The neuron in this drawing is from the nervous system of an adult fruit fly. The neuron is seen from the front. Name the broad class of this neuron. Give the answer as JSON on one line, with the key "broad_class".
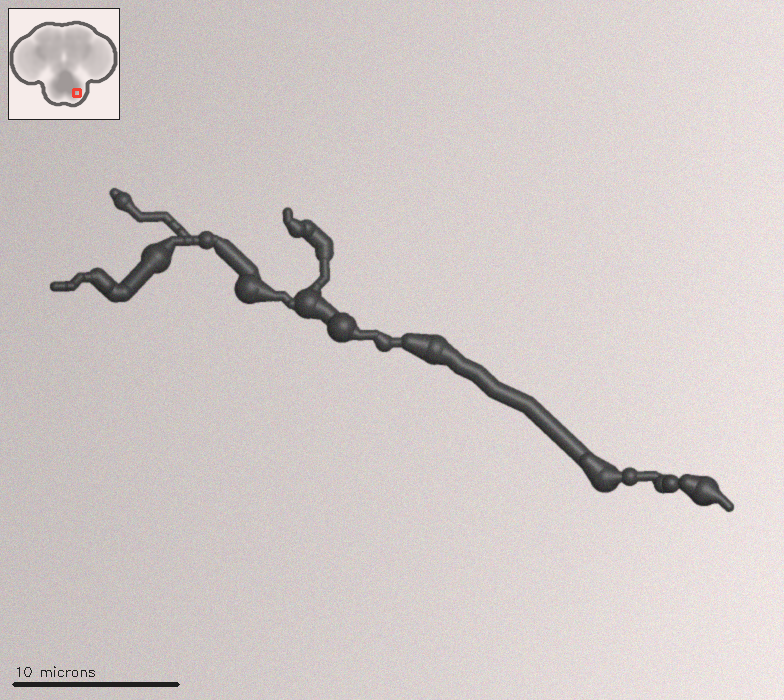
{"broad_class": "sensory neuron entering the nerve cord"}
